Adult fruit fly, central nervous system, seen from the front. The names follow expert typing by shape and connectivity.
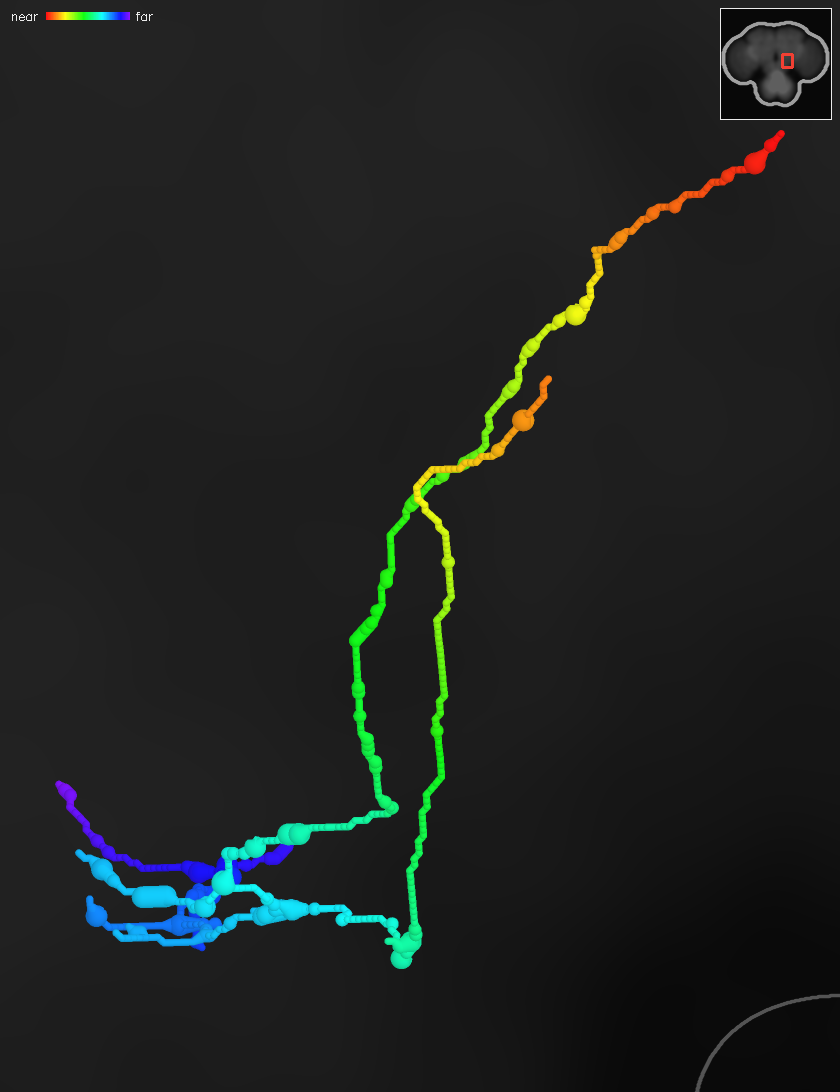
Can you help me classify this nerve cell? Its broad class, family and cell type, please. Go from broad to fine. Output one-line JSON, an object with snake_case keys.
{"broad_class": "sensory neuron entering the brain", "family": "class mechanosensory", "cell_type": "JO-FD2"}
